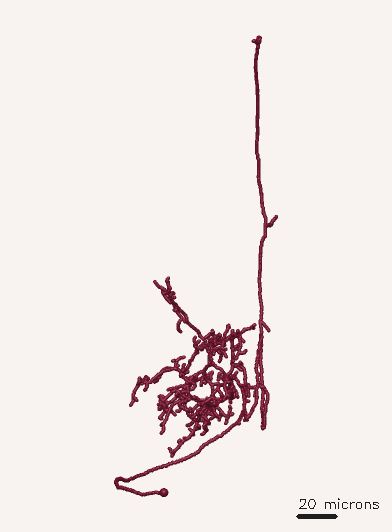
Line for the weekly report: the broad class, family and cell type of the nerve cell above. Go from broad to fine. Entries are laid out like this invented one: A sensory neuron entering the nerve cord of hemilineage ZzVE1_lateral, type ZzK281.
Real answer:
A nerve-cord intrinsic neuron of hemilineage 23B, type IN23B089.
